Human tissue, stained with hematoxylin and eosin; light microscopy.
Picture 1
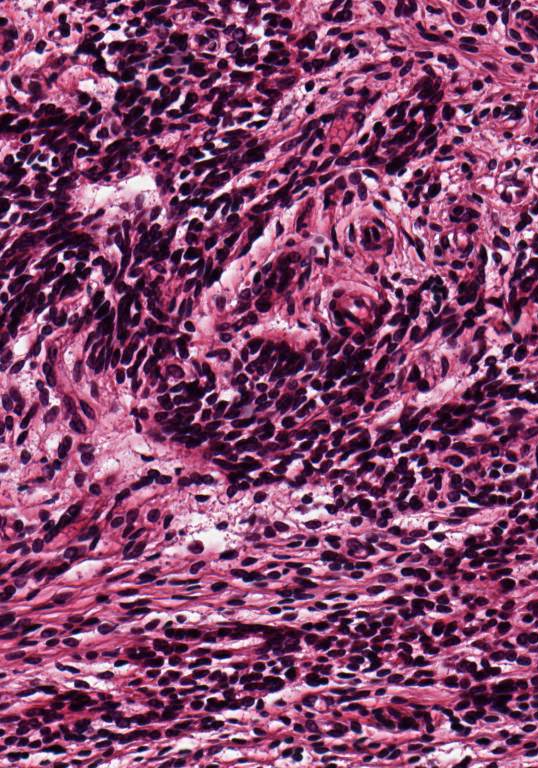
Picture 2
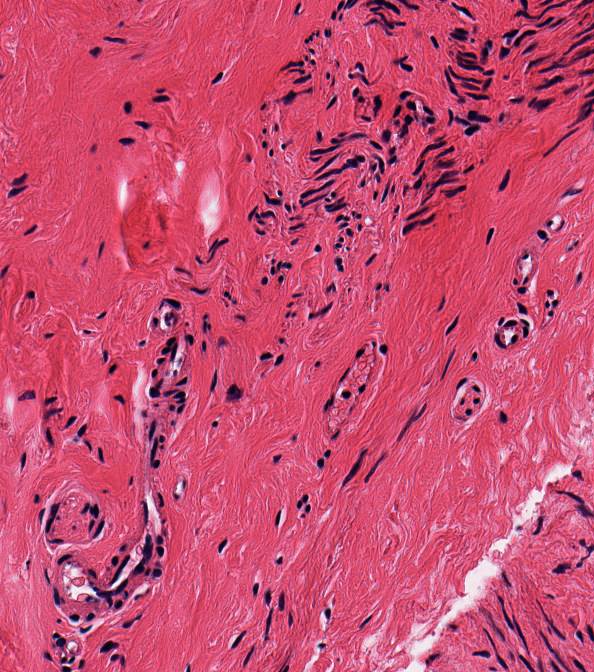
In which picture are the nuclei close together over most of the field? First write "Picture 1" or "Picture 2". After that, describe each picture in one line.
Picture 1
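Picture 1: Cells are densely packed across the whole field, with only small patches of intervening stroma.
Picture 2: Thin, dark, spindle-shaped fibroblast nuclei lie sparsely scattered through the collagen.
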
